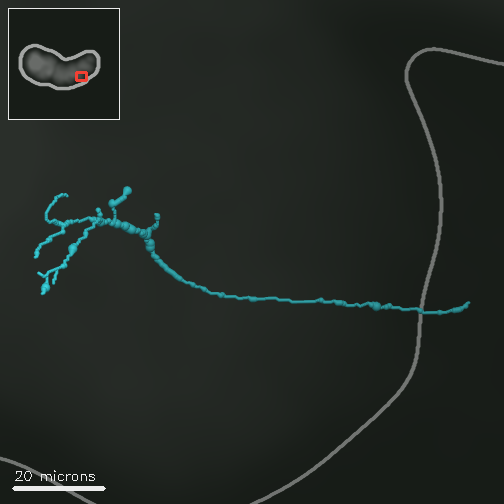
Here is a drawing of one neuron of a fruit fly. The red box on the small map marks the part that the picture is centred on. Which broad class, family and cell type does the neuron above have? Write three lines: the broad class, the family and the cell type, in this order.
sensory neuron entering the nerve cord
class mechanosensory tactile
SNta30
